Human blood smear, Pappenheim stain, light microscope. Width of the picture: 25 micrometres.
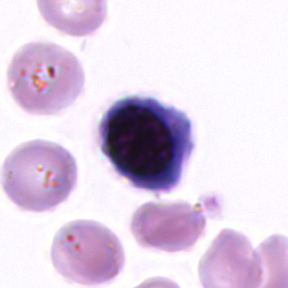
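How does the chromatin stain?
It is dense and very dark purple.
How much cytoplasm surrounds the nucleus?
Only a narrow rim, with no visible granules or vacuoles.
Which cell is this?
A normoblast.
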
